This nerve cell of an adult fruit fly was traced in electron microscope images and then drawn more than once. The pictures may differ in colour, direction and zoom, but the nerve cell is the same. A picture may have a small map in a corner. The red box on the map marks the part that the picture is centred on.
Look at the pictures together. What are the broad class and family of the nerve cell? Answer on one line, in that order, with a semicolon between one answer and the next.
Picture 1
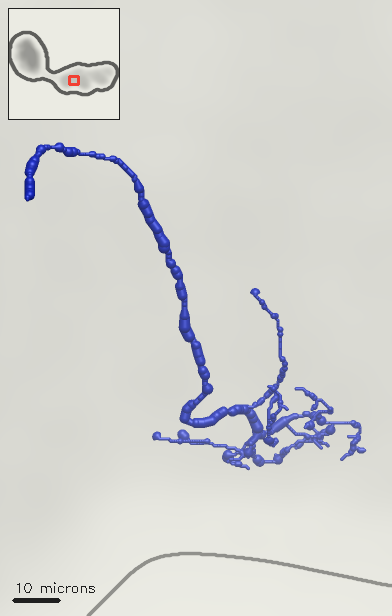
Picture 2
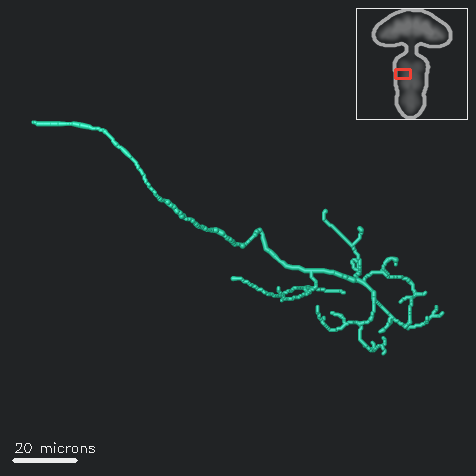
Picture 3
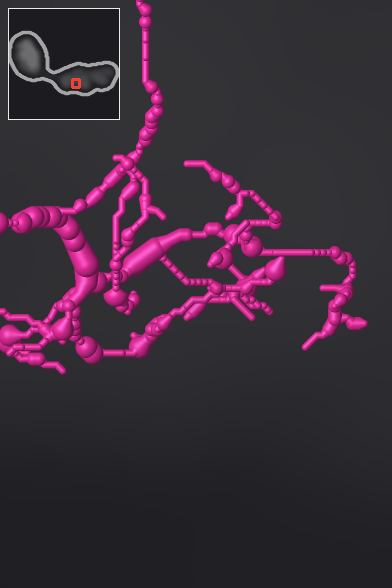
sensory neuron entering the nerve cord; class mechanosensory tactile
